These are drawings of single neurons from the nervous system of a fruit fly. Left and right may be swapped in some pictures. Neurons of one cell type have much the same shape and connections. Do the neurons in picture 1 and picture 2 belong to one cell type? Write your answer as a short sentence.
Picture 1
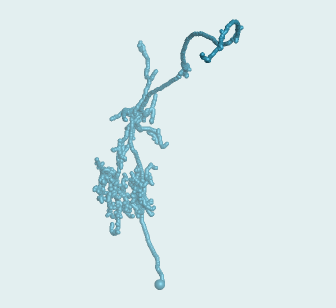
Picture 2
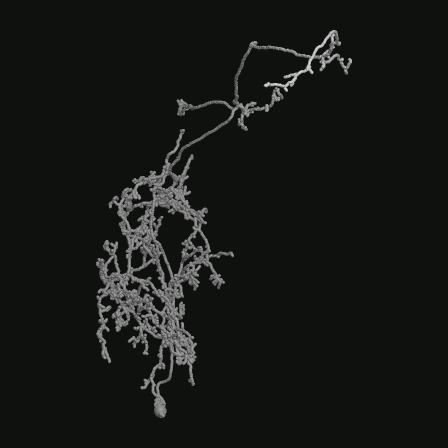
They are of the same cell type.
